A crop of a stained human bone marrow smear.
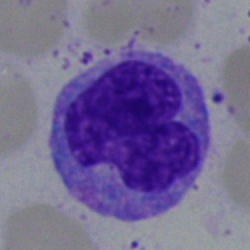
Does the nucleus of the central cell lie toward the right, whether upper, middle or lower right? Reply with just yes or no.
Yes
